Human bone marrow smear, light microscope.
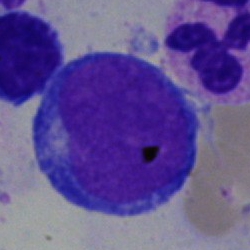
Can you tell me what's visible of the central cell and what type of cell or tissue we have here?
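The cell presents a round, smooth outline. Its nucleus is off-centre toward the right, so a wider band of cytoplasm remains on the left. On that left side, beside the nucleus, the cytoplasm holds a paler zone. No granules are visible in the cytoplasm. Answer: proerythroblast.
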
